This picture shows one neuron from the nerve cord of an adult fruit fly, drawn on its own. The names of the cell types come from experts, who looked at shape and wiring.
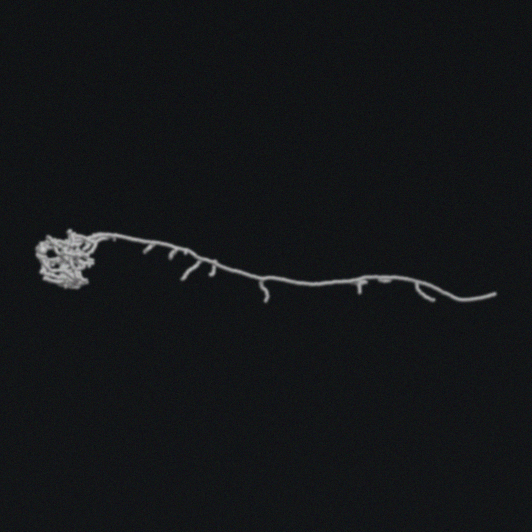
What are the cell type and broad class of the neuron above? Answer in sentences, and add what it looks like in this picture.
Its cell type is ANXXX254. It is an ascending neuron. In this view it is more than twice as wide as it is tall.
